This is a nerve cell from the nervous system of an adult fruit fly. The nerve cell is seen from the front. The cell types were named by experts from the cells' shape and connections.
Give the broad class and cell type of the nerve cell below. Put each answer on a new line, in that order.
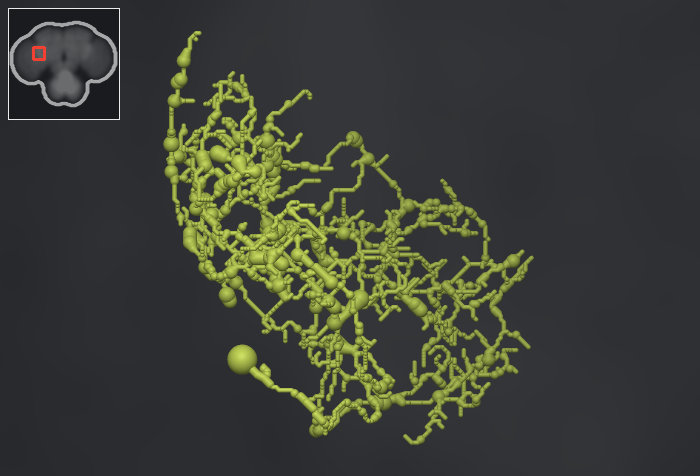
central-brain intrinsic neuron
CB1099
